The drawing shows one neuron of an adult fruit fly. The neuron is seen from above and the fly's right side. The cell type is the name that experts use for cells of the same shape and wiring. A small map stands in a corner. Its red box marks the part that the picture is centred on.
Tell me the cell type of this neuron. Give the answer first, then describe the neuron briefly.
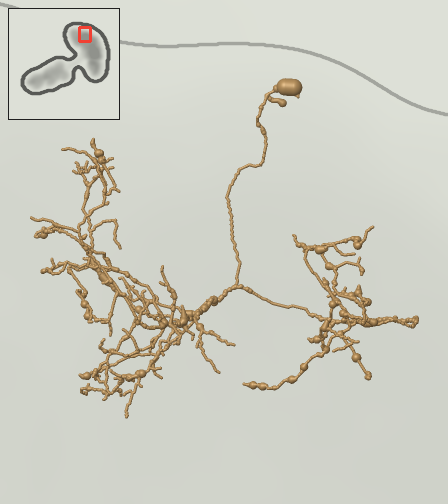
Its cell type is LHAD1a2. This is a central-brain intrinsic neuron. It is in the brain and does not reach the nerve cord. The picture shows dozens of branch ends.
